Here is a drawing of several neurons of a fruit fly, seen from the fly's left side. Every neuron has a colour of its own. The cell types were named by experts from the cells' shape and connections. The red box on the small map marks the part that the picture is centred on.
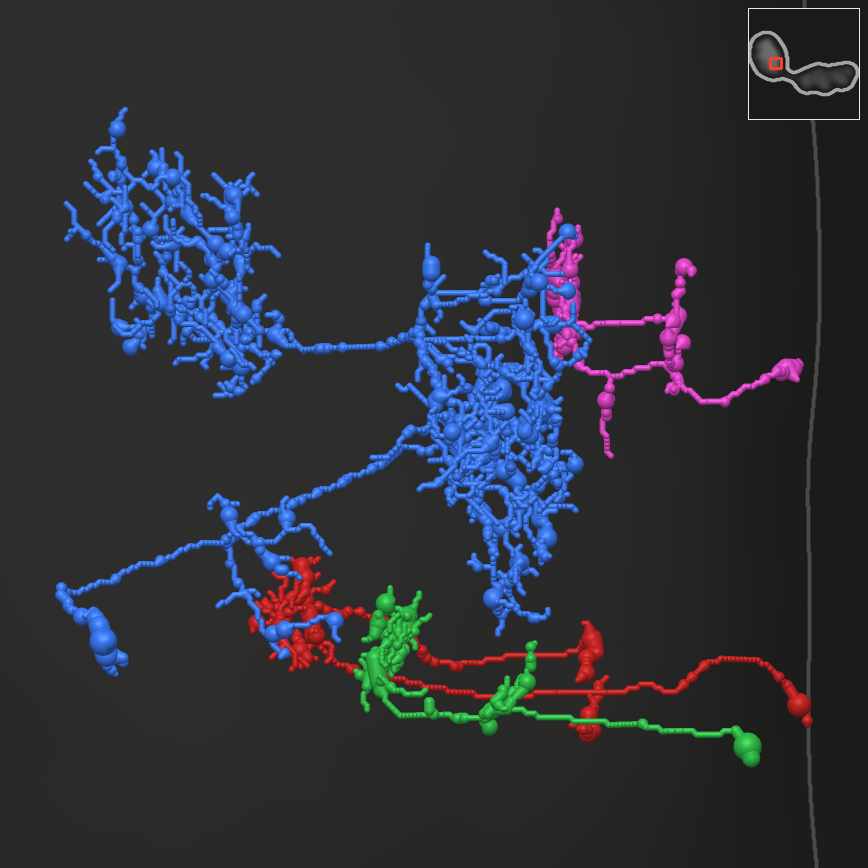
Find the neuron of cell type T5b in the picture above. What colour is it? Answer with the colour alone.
green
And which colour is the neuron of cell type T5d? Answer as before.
magenta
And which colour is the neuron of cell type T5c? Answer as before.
red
